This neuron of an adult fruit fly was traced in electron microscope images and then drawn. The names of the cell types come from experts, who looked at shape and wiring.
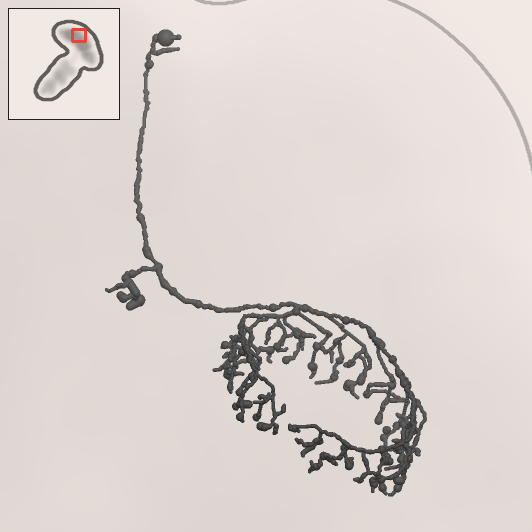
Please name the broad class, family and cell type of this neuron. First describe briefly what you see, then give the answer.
It is in the brain and does not reach the nerve cord. The picture shows dozens of branch ends. This is a central-brain intrinsic neuron. The family is hemilineage EBa1. Its cell type is ER2_c.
